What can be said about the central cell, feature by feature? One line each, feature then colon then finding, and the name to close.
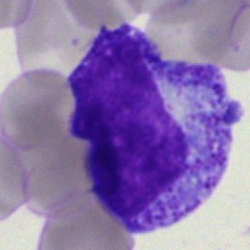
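Nucleus: off-centre, pushed toward the left side
Cytoplasm: crescent on the right, pale bluish-grey background
Granules: many, purple, scattered across the cytoplasm
Edge: small round bleb protruding on the right
Name: myelocyte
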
